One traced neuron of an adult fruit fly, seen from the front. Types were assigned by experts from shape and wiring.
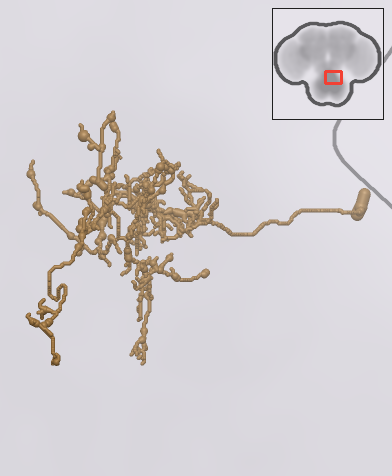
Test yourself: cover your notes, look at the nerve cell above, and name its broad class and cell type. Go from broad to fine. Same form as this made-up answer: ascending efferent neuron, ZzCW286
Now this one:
nerve-cord intrinsic neuron, INXXX390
